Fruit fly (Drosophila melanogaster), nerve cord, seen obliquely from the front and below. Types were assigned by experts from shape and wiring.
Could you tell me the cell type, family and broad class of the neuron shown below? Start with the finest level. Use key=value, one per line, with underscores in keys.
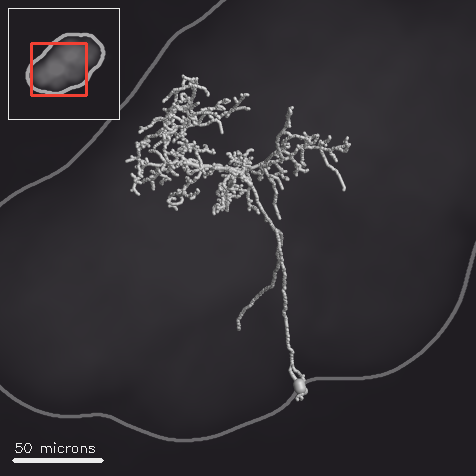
cell_type=hDVM MN
family=hemilineage 08A
broad_class=motor neuron of the nerve cord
